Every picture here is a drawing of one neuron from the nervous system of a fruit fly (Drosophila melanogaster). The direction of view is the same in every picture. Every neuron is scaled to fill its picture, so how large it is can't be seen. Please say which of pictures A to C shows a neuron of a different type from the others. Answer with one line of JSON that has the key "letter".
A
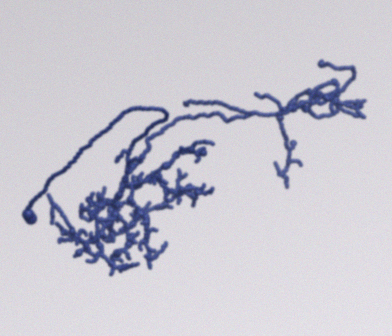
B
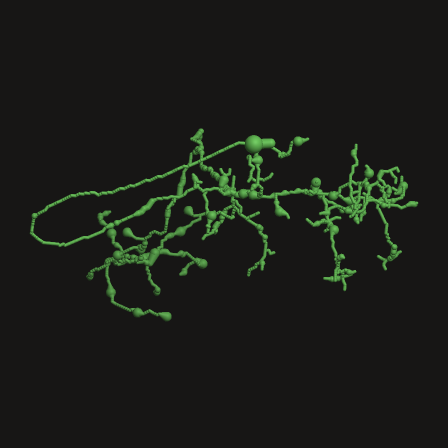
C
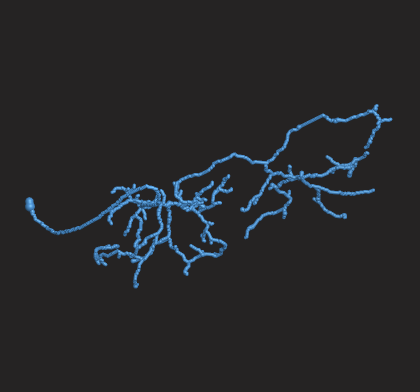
{"letter": "C"}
